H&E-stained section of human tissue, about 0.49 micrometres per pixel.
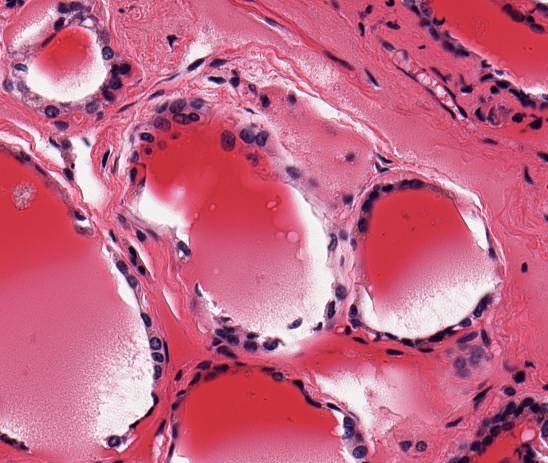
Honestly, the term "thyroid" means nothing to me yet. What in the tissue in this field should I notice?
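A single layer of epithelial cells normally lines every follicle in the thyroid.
That's what you have here: one layer of flattened to low cuboidal epithelial cells lining the follicles.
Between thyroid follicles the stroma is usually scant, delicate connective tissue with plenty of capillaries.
Here thin bands of pink fibrous stroma with scattered spindle-shaped nuclei separate the follicles, which squares with that. You won't find papillary folds of epithelium projecting into any follicle lumen. And along the margins of most follicles, white clefts part the colloid from the epithelium.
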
